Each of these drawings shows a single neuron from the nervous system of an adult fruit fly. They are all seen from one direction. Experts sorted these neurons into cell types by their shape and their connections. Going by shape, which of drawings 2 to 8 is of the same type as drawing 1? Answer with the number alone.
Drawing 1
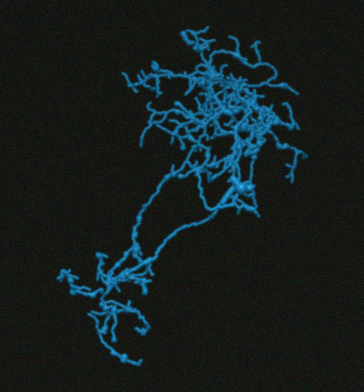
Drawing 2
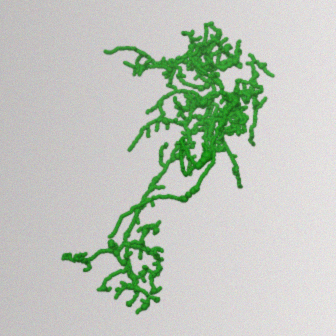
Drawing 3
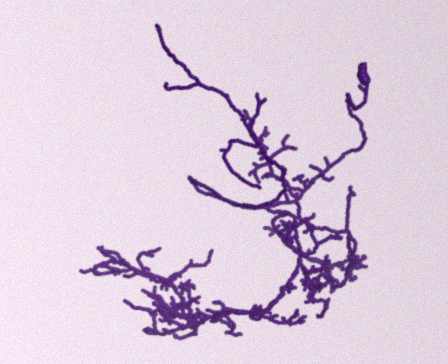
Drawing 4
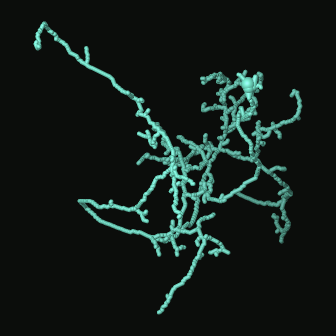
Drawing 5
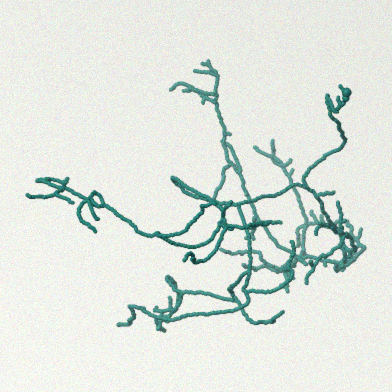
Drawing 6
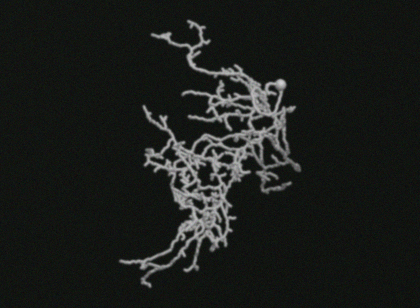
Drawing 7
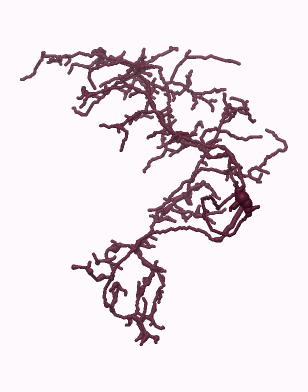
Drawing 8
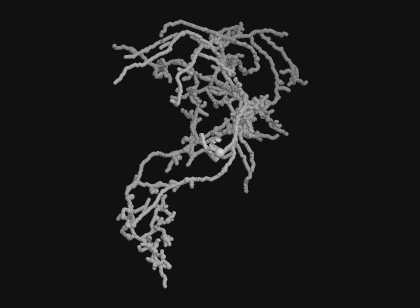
2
